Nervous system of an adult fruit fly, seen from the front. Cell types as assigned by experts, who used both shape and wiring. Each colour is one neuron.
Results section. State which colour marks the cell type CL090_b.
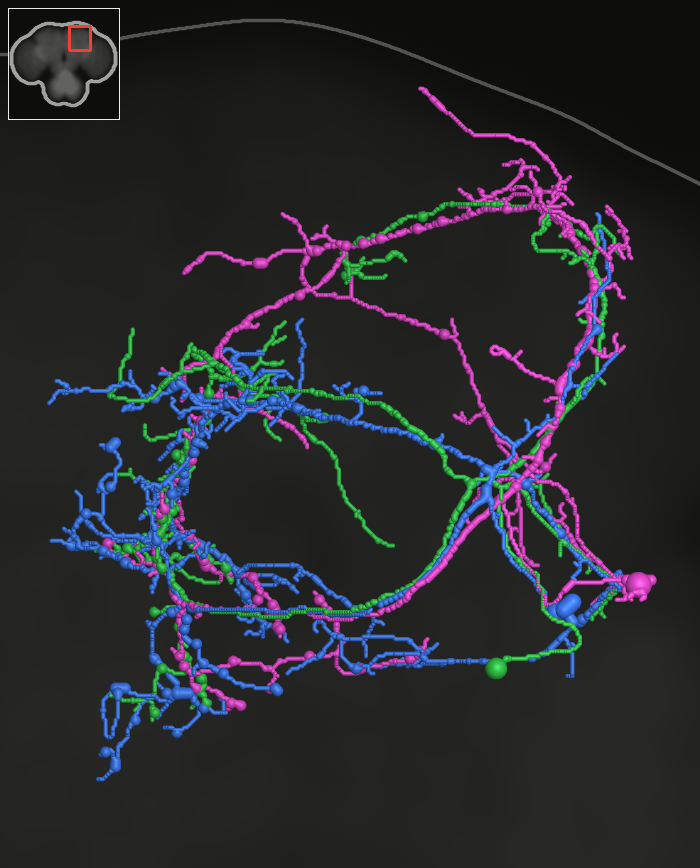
green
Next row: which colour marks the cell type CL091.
blue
